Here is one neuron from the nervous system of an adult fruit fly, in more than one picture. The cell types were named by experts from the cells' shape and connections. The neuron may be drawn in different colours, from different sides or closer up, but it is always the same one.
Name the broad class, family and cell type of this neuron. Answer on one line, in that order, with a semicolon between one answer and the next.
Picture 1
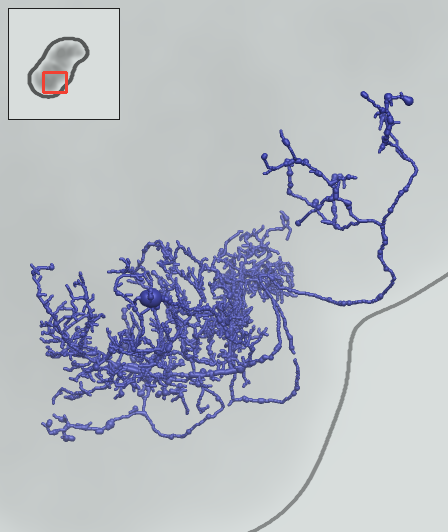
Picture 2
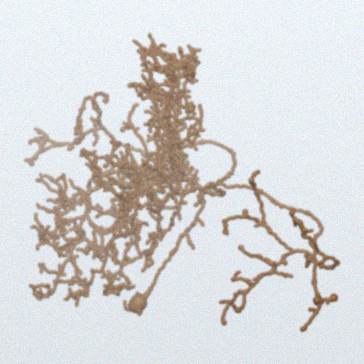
central-brain intrinsic neuron; hemilineage SMPad1; SMP081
